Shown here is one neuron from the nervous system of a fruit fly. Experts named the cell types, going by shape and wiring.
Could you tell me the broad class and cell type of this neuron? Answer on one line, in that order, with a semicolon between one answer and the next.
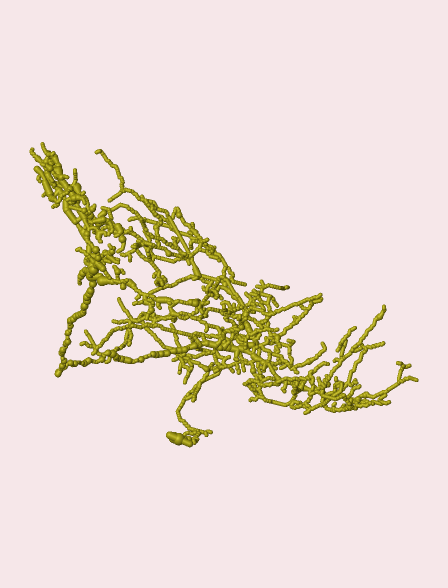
central-brain intrinsic neuron; GNG582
